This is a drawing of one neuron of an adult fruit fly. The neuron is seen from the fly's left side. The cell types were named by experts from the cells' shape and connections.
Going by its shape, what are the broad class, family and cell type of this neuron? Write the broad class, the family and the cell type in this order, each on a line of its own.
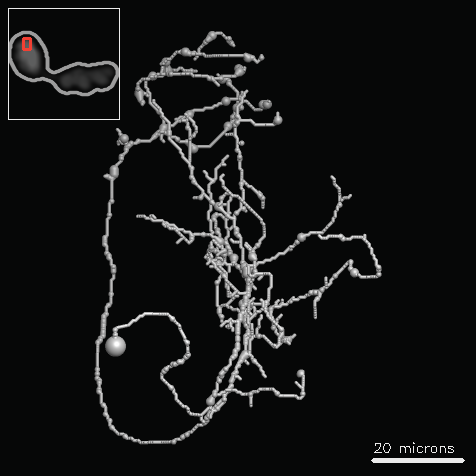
central-brain intrinsic neuron
hemilineage SLPal2
LHAD1i2_b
